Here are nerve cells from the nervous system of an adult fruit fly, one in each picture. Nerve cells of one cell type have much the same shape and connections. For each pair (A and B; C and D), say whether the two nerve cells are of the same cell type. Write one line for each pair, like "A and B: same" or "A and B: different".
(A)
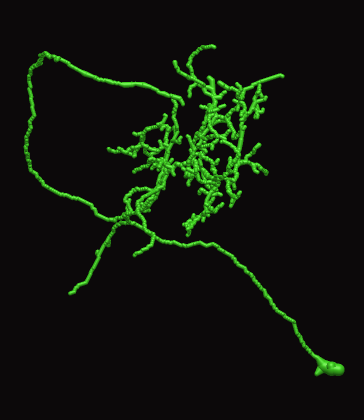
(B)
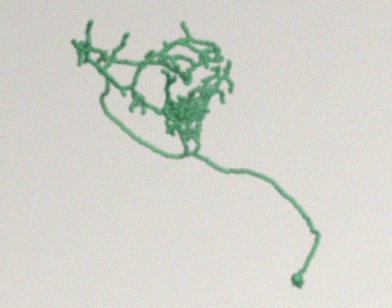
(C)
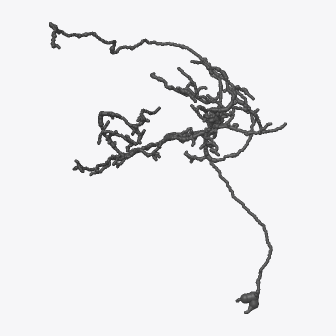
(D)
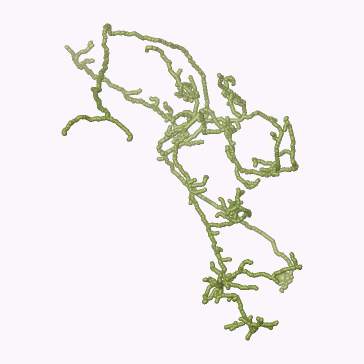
A and B: same
C and D: same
